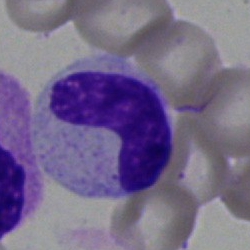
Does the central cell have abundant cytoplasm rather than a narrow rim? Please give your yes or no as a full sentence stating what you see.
Yes, its cytoplasm is plentiful around the nucleus.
